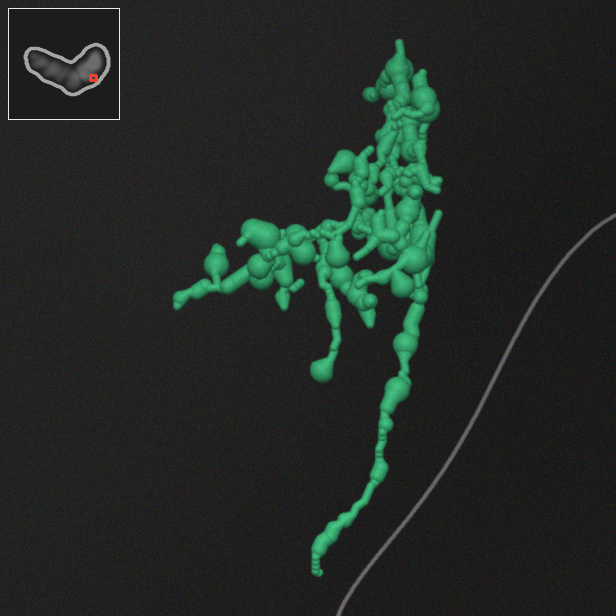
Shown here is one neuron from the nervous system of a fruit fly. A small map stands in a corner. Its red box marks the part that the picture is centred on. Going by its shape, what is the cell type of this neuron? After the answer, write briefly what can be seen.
It is of cell type ENS3. It is a sensory neuron entering the brain. The drawing shows no cell body. In this view it is taller than it is wide.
